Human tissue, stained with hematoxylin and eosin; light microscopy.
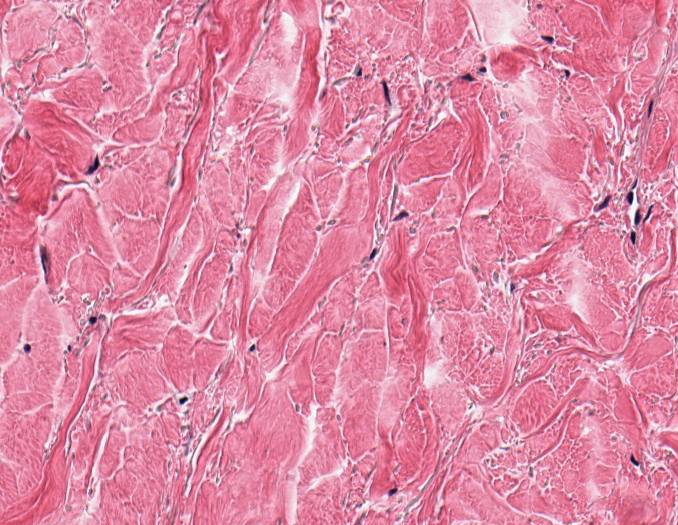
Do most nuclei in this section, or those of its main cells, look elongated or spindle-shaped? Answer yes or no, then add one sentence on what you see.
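Yes. Nuclei are sparse, small, dark and elongated.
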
